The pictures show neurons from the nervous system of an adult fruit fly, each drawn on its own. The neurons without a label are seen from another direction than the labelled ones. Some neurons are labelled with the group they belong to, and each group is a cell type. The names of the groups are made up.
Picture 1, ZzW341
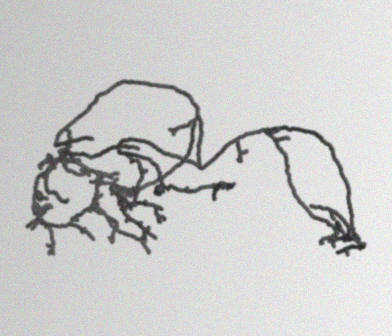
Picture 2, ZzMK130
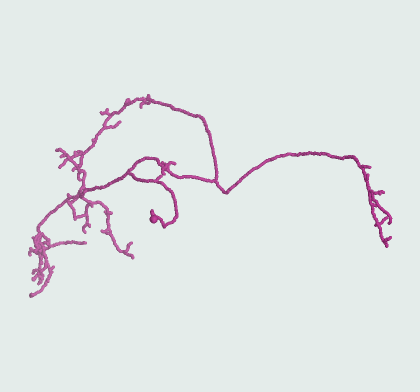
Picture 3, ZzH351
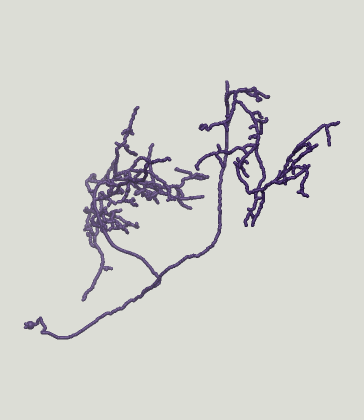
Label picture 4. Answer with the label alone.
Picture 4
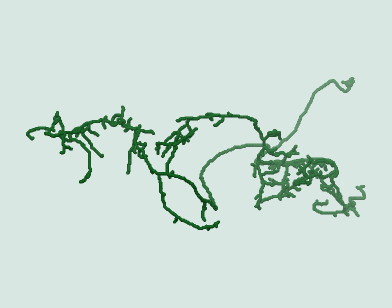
ZzH351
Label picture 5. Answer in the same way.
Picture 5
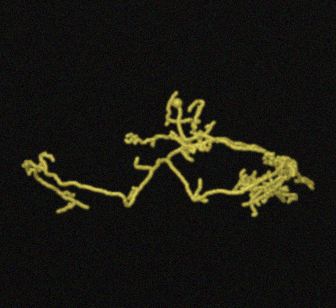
ZzW341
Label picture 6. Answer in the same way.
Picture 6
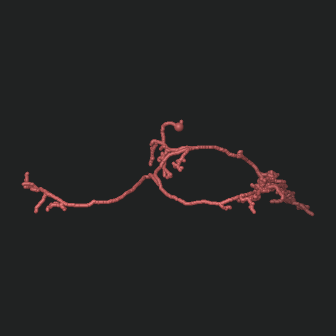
ZzMK130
